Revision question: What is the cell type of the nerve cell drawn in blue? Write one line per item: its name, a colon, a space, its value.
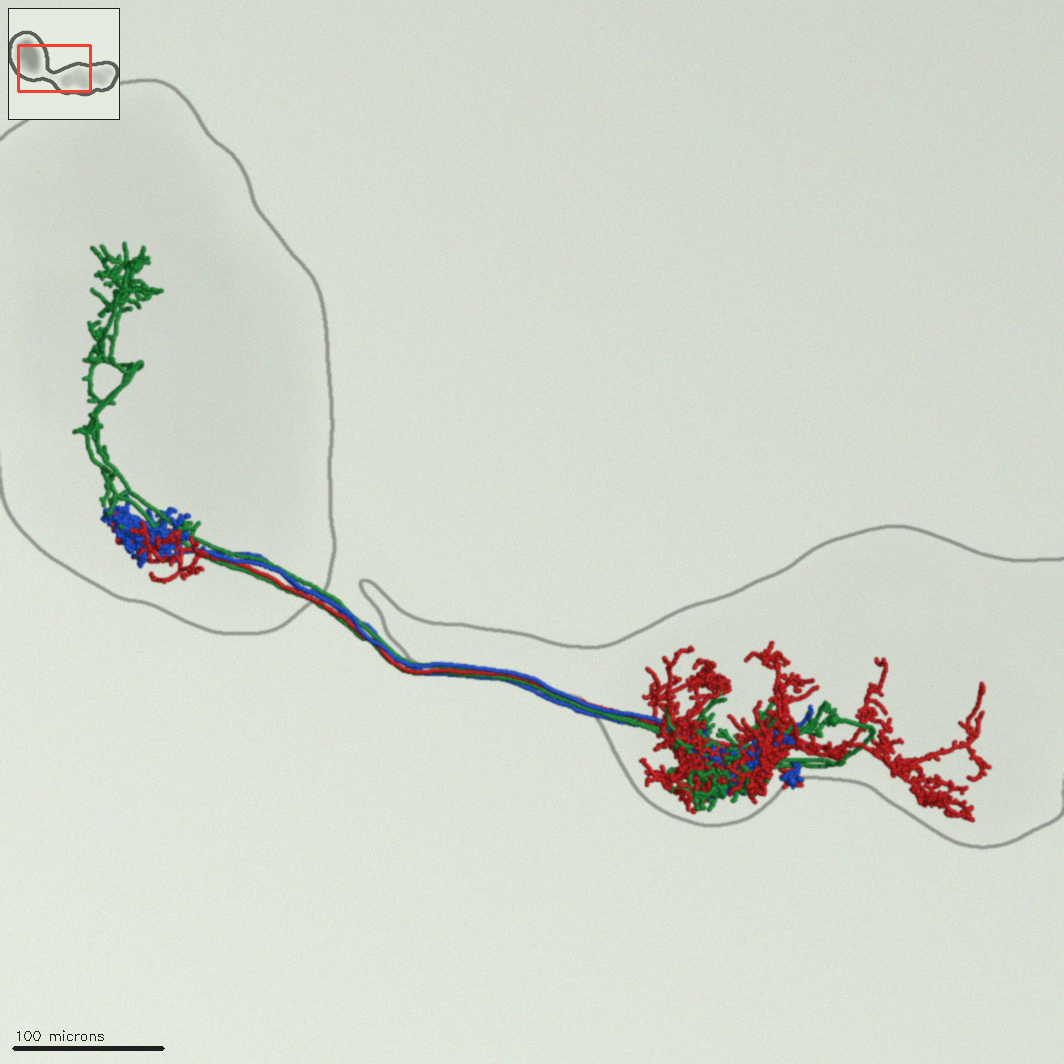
cell type: AN00A009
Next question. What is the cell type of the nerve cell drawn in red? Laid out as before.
cell type: AN05B010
